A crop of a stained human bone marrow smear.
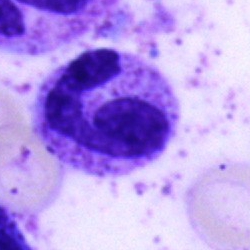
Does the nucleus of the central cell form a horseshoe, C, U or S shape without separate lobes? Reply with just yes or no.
Yes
